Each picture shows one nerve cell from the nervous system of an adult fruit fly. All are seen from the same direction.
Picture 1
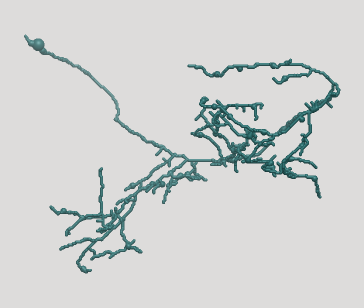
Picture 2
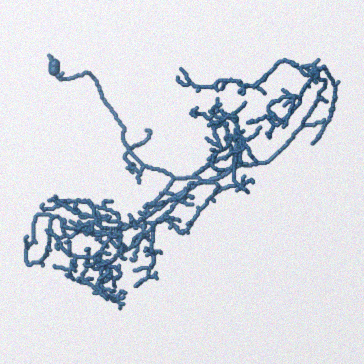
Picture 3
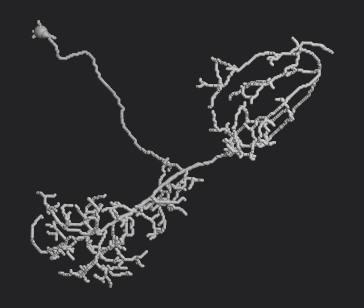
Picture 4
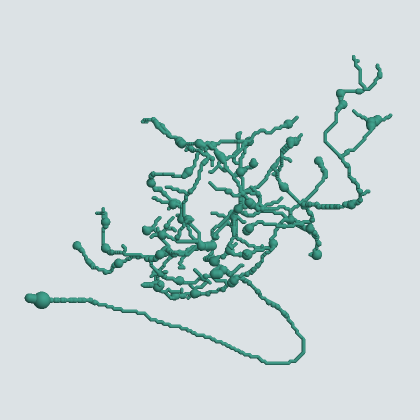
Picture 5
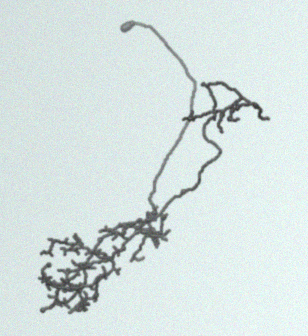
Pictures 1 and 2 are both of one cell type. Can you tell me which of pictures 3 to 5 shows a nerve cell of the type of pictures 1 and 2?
Picture 3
